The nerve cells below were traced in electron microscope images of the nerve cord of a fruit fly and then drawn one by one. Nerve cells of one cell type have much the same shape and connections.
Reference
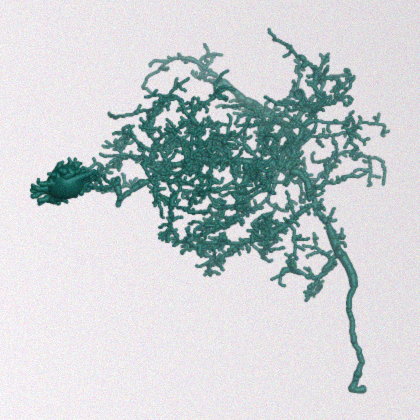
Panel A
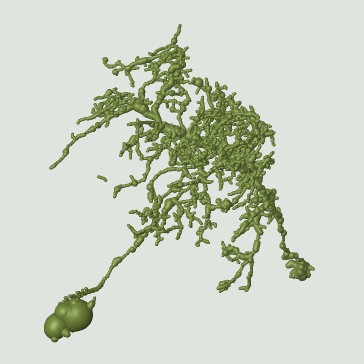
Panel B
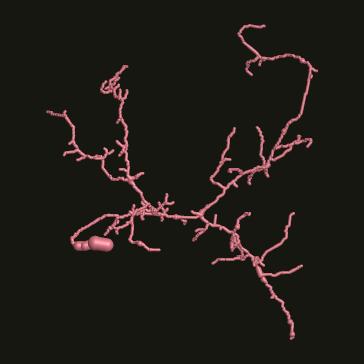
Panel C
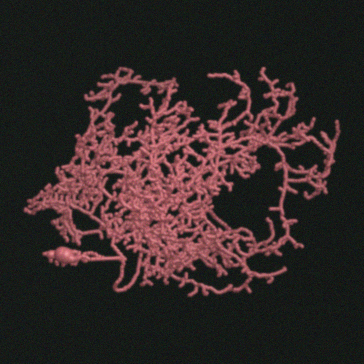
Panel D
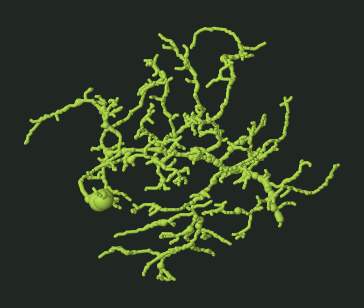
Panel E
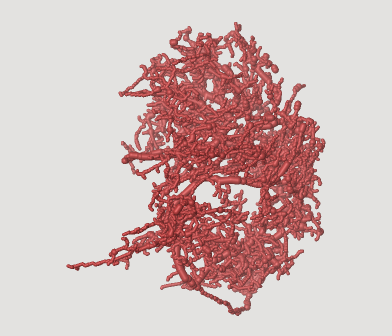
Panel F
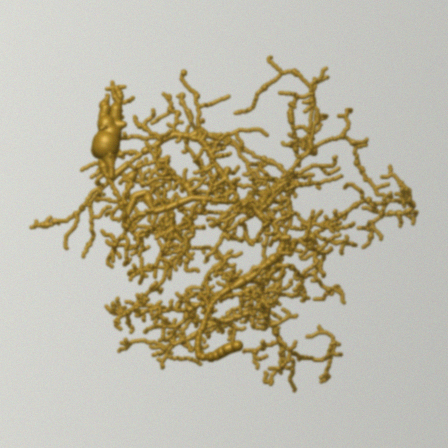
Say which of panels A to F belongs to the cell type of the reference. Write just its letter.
F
